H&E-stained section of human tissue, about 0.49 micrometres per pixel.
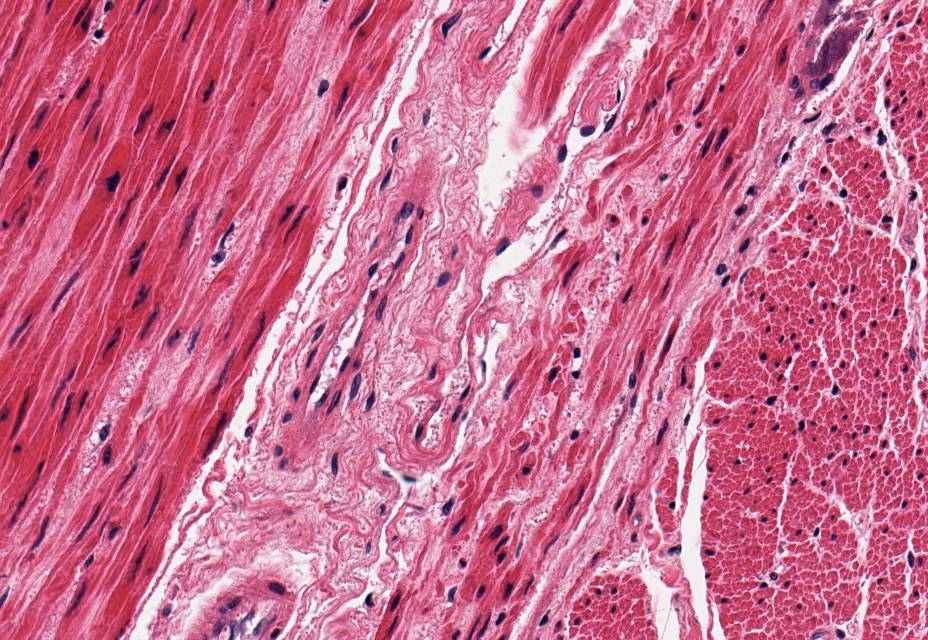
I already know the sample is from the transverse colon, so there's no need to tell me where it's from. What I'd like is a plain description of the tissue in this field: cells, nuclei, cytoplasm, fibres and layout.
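Muscle fibres first catch my eye, running diagonally from lower left to upper right across the left two-thirds of the field. Their cytoplasm stains deep red-pink, and along these lengthwise-cut fibres the nuclei are elongated, lying with the fibre length. In the lower right corner the fibres are instead cut across, as closely packed polygonal profiles.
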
